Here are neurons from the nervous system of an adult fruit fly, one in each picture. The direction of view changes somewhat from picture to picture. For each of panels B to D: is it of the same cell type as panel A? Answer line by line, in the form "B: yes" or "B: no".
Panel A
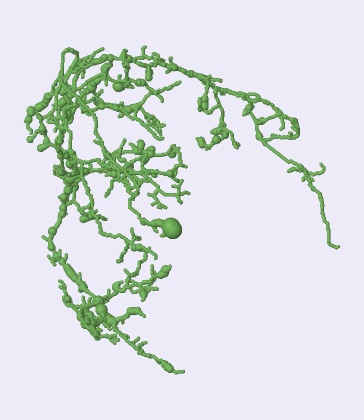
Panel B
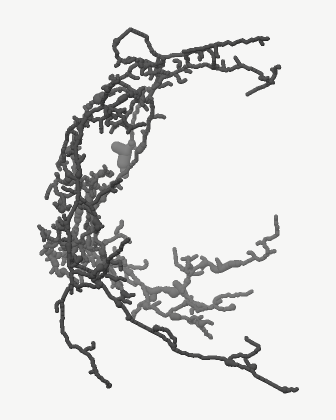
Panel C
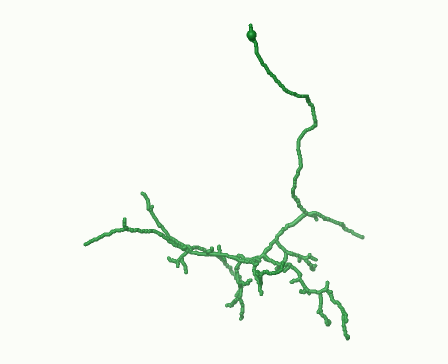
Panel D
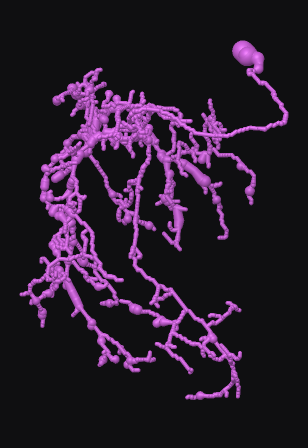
B: yes
C: no
D: yes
